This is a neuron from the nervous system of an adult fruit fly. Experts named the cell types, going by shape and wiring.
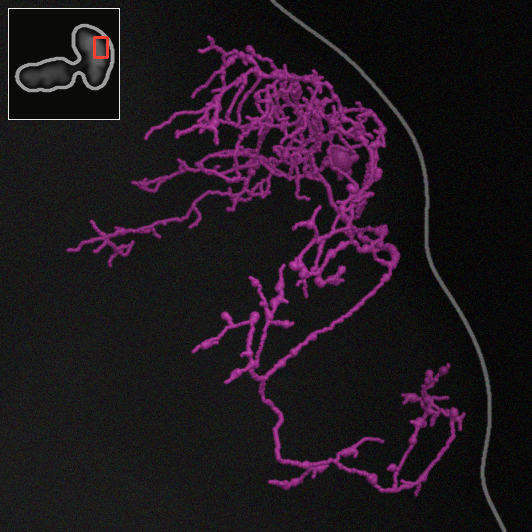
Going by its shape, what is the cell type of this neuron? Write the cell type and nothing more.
CRE006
